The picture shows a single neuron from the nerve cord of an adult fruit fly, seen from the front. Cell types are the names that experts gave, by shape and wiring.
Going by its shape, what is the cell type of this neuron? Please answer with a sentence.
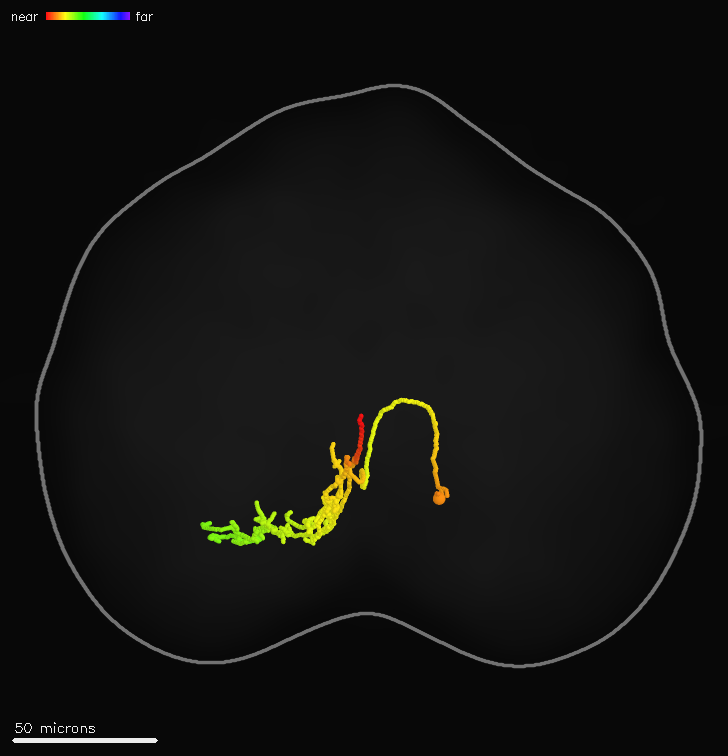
The cell type is ANXXX404.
